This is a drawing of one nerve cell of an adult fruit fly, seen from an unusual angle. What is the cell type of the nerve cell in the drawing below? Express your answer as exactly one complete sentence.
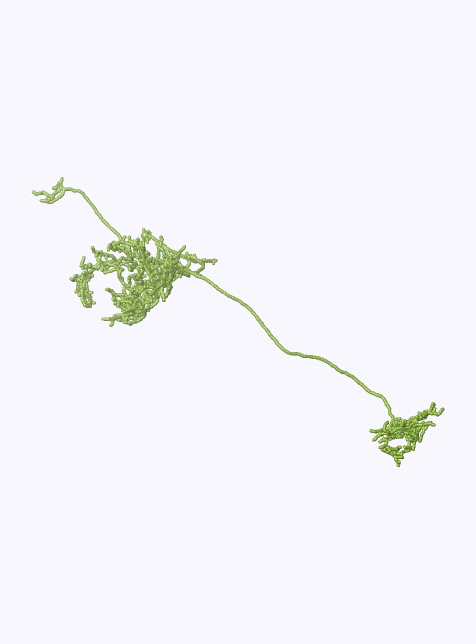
The cell type designation of this nerve cell is AN12B011.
